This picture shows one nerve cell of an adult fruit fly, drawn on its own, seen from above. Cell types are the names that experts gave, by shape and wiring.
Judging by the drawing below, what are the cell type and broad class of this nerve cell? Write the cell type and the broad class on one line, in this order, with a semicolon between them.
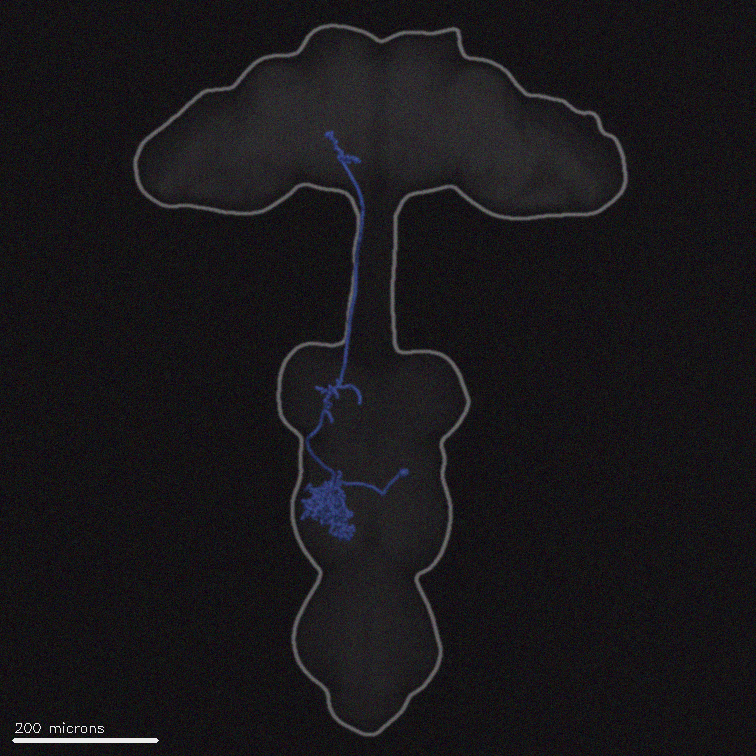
ANXXX049; ascending neuron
